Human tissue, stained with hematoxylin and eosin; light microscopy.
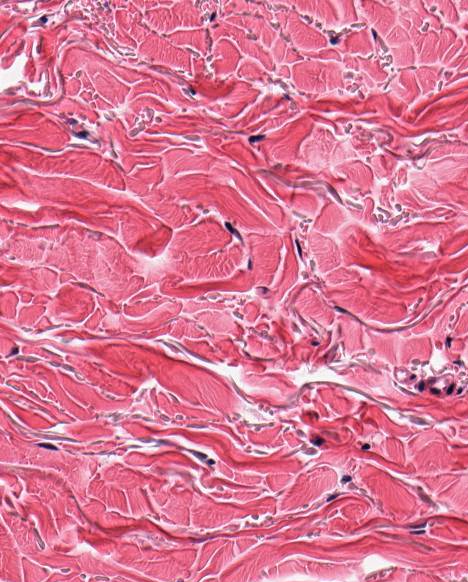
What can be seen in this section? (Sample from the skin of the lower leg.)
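In the upper right, bundles are cut across, appearing as smaller, angular pink profiles. Between the bundles, not within them, lie the few nuclei, small, dark and spindle-shaped. Compared with the amount of fibrous matrix, nuclei are sparse across the field. At the right edge, just below the middle, sits a small cluster of dark nuclei.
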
